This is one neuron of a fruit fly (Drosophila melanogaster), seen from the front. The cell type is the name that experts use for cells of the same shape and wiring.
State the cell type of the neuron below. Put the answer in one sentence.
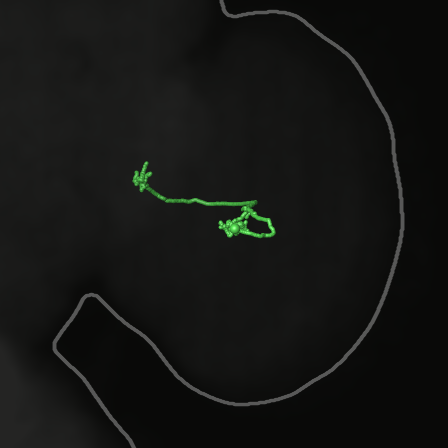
The cell type is Tm34.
